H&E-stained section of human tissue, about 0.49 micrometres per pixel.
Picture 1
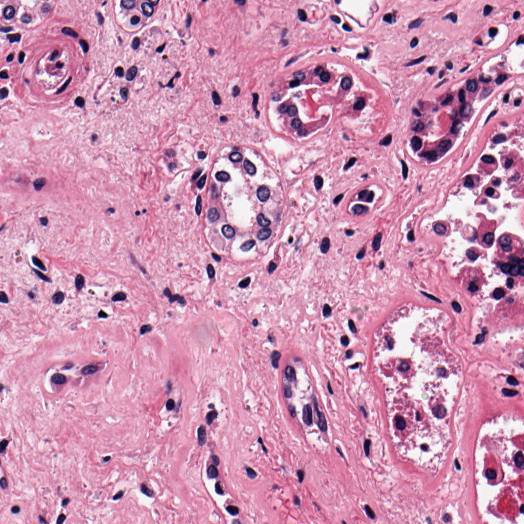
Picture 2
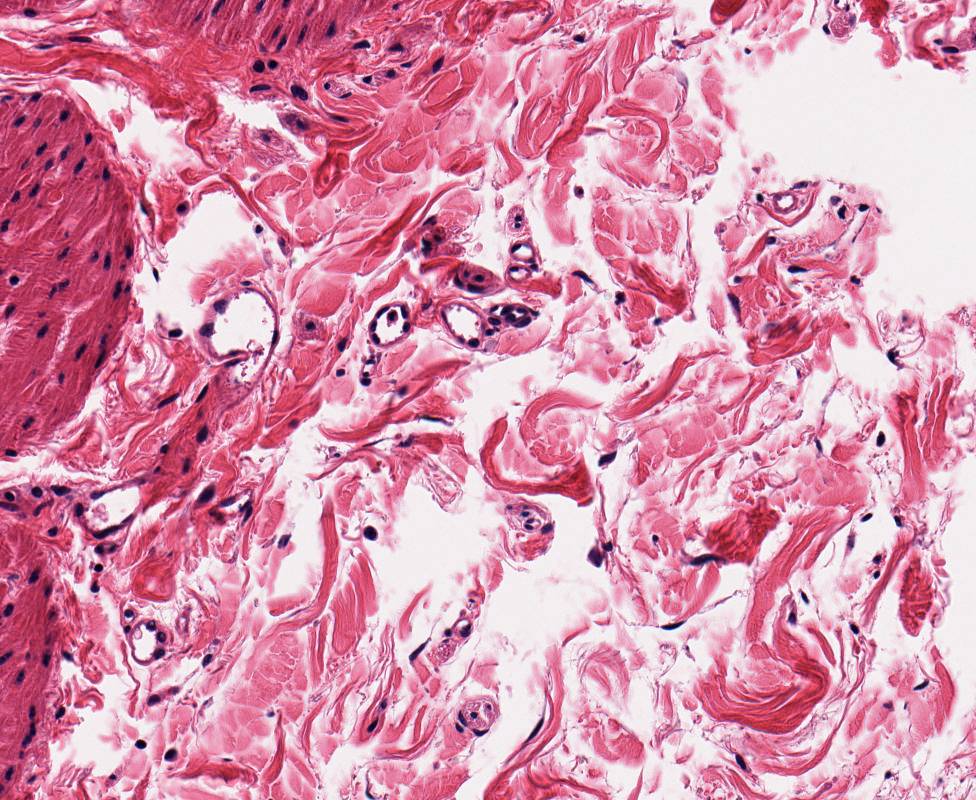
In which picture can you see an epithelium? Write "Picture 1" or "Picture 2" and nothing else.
Picture 1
